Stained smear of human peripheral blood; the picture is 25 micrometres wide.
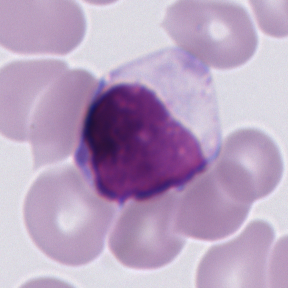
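Large granular lymphocyte, the nucleated cell at the centre. I see one unlobed nuclear mass, bluntly triangular in rough outline, its chromatin dense and dark purple; the cytoplasm, a broad zone to the nucleus's upper right, is very pale, nearly colourless with a faint bluish tinge.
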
